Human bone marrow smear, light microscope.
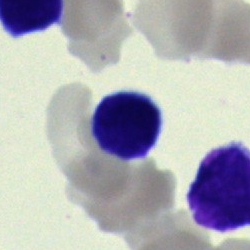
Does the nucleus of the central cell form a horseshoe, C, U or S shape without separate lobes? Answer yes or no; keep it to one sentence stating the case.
No, the nucleus is compact and round or oval rather than band-shaped.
